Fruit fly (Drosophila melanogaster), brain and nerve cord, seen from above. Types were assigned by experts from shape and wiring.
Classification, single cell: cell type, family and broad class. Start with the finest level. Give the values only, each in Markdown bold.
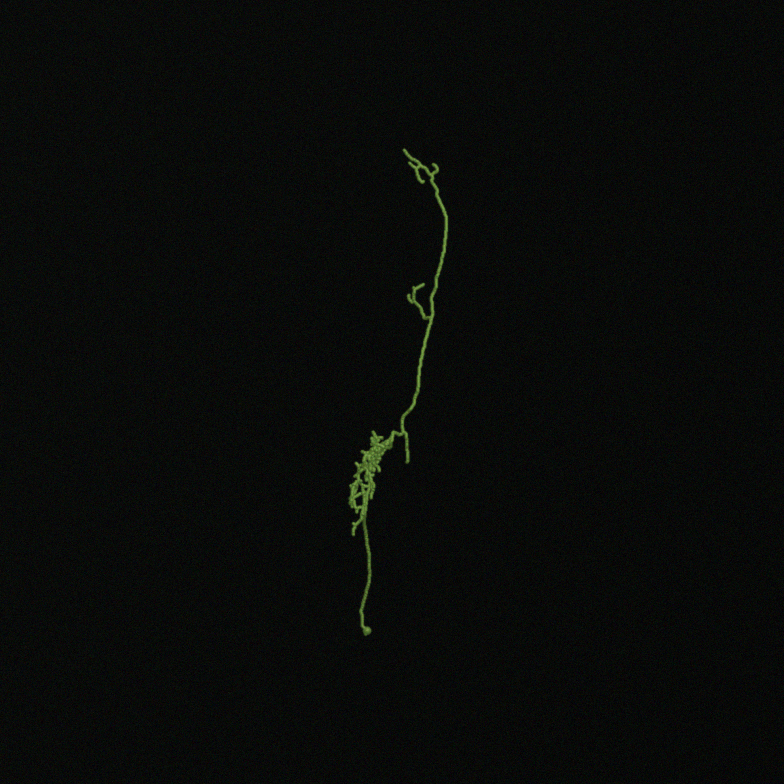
**IN10B042**, **hemilineage 10B**, **nerve-cord intrinsic neuron**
